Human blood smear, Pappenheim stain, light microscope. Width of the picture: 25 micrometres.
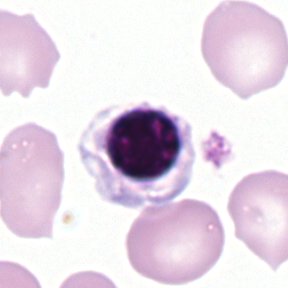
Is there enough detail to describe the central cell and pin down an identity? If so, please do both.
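Chromatin first: very dark purple and dense throughout the nucleus. Cytoplasm next: very pale, almost colourless with a faint greyish-lilac tint, forming a rim wider on the lower left than on the upper right of the nucleus. Outline last: the outer edge of the cell is irregular and ragged rather than smoothly round. The cell is a normoblast.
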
